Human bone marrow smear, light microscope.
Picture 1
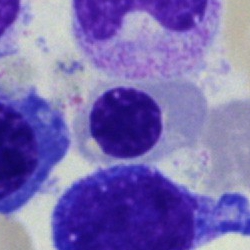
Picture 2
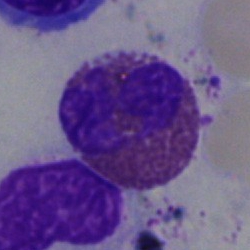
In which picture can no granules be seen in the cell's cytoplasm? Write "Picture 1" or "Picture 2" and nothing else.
Picture 1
